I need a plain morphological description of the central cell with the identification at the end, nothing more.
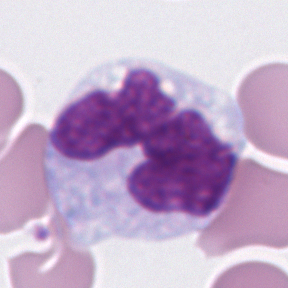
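Look at how the nuclear parts join: broad bands of nucleus, not thin threads. The chromatin is finely mottled, not coarsely clumped. The cytoplasm is widest at lower left, and a few small clear spots lie in it just above the nucleus. This is a monocyte.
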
